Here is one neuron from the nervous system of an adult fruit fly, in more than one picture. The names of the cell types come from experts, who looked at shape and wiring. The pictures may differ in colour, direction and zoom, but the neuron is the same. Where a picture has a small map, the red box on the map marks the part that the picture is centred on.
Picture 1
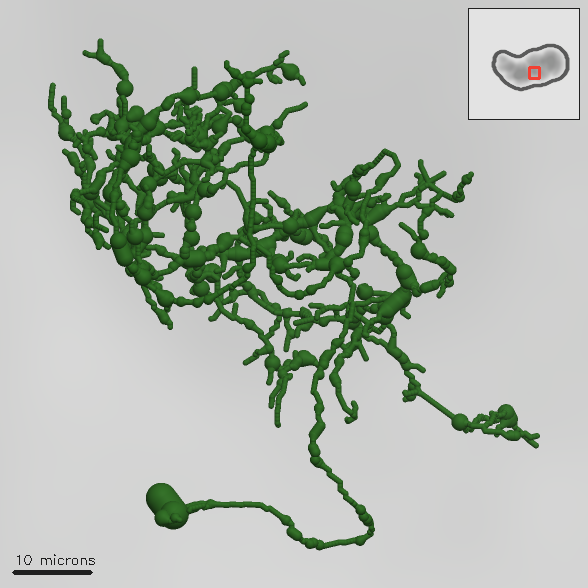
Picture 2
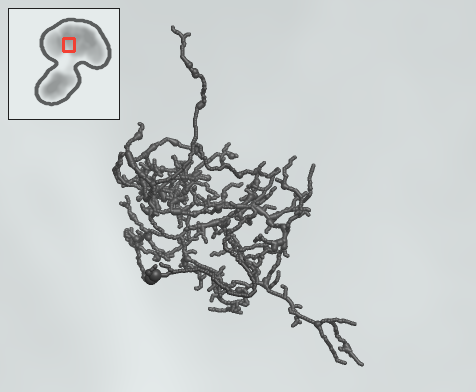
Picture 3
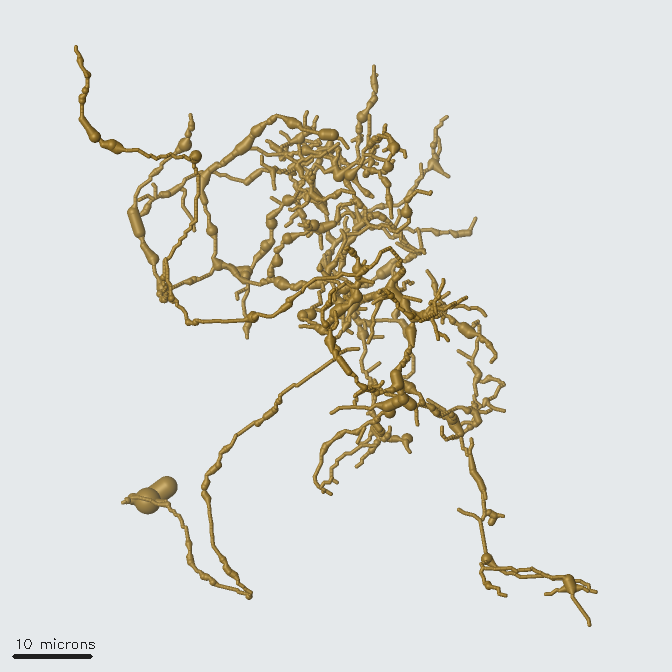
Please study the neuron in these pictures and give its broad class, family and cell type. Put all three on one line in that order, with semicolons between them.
central-brain intrinsic neuron; hemilineage WEDa1; CB2228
